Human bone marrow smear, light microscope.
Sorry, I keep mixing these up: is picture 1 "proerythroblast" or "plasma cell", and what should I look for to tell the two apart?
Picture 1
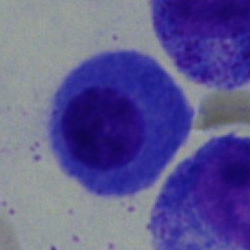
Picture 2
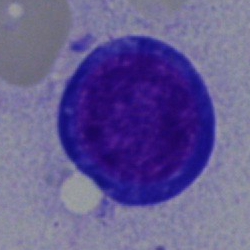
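First, the names: picture 1 is the plasma cell and picture 2 the proerythroblast. Next, the outline: the plasma cell is roughly round with a slightly angular edge on its right side, while the proerythroblast is round and smooth, with no projections from its surface. Then the chromatin: in the plasma cell it stains dark purple and looks dense and fairly even.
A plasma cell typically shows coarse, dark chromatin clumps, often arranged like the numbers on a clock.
In the proerythroblast the chromatin is fine and evenly spread, purple with a reddish tint. After that, the cytoplasm: the proerythroblast has a thin rim of deep blue cytoplasm around its nucleus. Last, the contents: neither cell shows granules in its cytoplasm, and the plasma cell's cytoplasm also has no vacuoles.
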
